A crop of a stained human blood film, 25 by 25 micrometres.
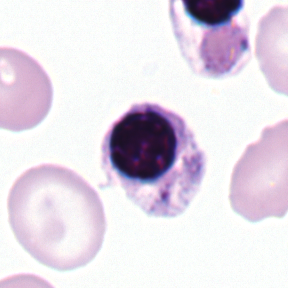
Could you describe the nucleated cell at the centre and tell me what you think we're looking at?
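Looking first at the outline, it isn't smoothly round; it's irregular and a little angular. The nucleus is round, about 6 micrometres across, and it sits off-centre toward the upper left. Around it there's a moderate rim of cytoplasm, widest below and to the right. That cytoplasm is pale lilac, not deep blue. So the nucleated cell at the centre is a normoblast.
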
